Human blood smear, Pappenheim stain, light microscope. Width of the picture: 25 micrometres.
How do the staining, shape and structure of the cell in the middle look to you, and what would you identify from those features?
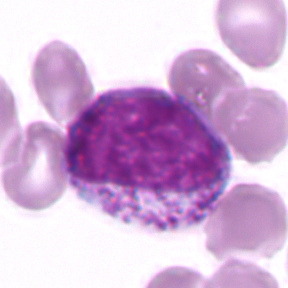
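Nucleus occupies the upper part of the cell; visible cytoplasm lies mostly beneath it. Small reddish-purple granules scattered across the nuclear surface. Cytoplasm between the granules pale, nearly colourless. Visible cytoplasm covers less of the cell than the nucleus. The cell is a metamyelocyte.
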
